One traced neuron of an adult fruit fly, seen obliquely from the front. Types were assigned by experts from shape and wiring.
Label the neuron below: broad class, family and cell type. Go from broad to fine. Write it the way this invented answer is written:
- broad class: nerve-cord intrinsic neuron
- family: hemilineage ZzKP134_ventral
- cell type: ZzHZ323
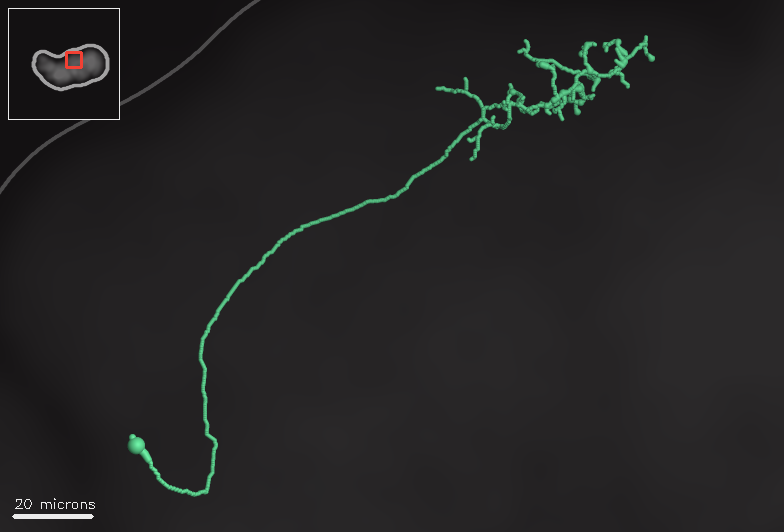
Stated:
- broad class: central-brain intrinsic neuron
- family: hemilineage SIPa1_ventral
- cell type: CB1679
